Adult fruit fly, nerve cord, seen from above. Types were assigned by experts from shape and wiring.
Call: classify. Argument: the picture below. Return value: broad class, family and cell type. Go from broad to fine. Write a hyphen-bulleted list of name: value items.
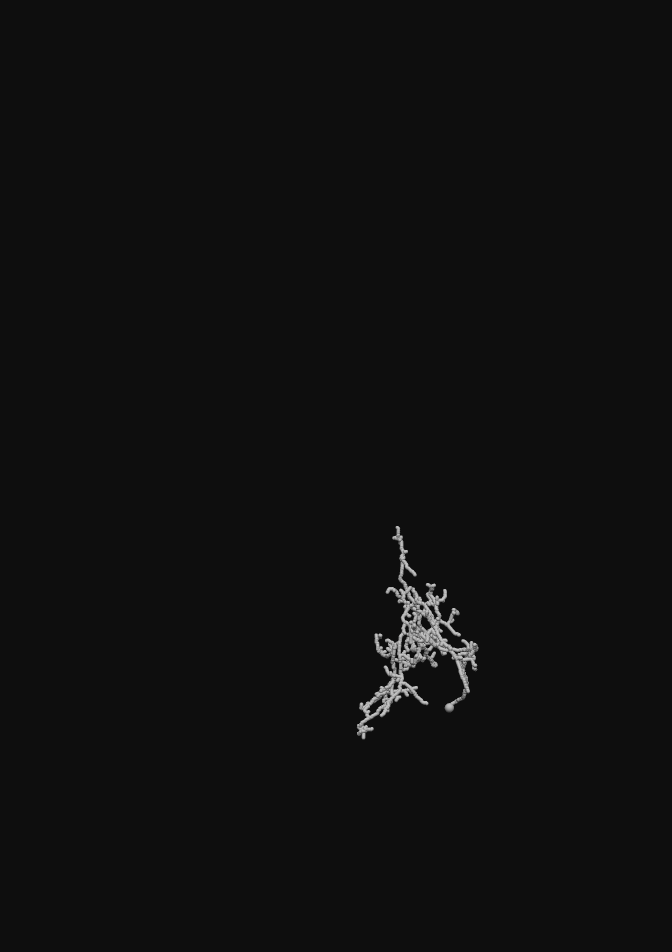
- broad class: nerve-cord intrinsic neuron
- family: hemilineage 16B
- cell type: IN16B105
